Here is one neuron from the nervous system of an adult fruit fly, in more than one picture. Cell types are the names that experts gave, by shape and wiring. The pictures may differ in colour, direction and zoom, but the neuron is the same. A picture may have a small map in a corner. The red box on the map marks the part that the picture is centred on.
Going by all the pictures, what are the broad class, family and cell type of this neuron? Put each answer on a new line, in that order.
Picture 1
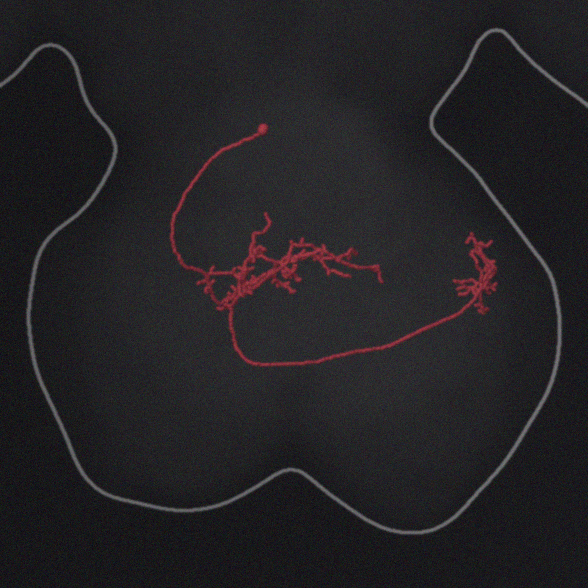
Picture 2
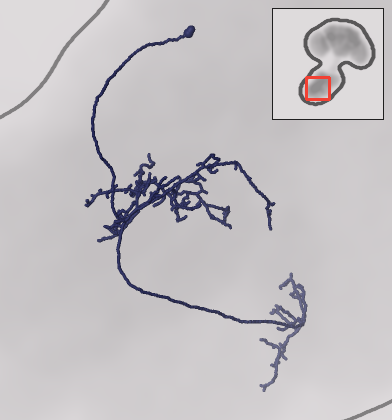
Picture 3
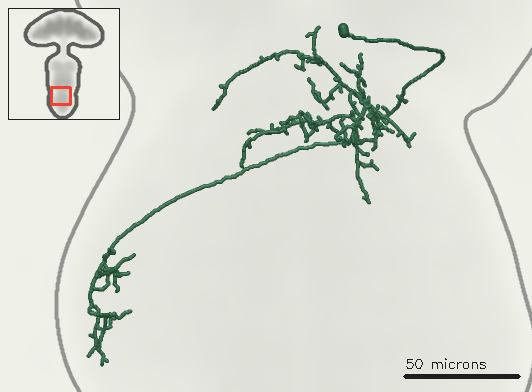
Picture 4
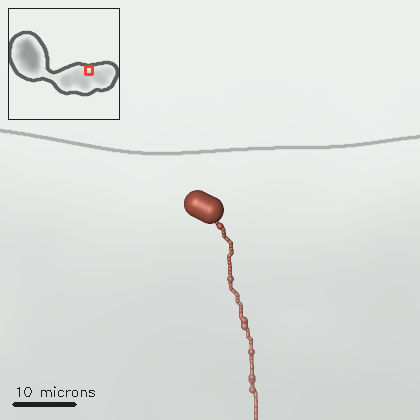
nerve-cord intrinsic neuron
hemilineage 01A
IN01A071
